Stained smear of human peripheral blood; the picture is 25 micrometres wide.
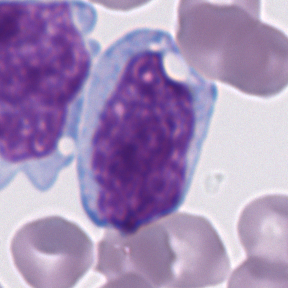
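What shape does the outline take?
Irregular, somewhat angular, not round.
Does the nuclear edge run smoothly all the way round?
No; a notch sits at the upper right, holding a clear unstained area.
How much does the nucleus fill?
Most of the cell; just a narrow rim of cytoplasm remains.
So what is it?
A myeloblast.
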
